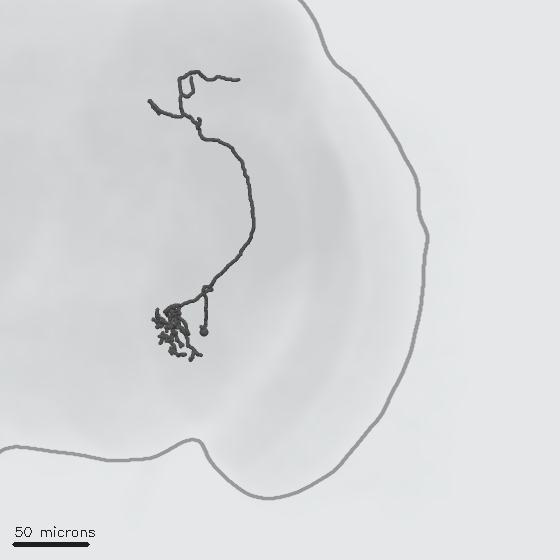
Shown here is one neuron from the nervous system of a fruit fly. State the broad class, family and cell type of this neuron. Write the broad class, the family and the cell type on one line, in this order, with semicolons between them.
visual projection neuron; LoVP; LoVP2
